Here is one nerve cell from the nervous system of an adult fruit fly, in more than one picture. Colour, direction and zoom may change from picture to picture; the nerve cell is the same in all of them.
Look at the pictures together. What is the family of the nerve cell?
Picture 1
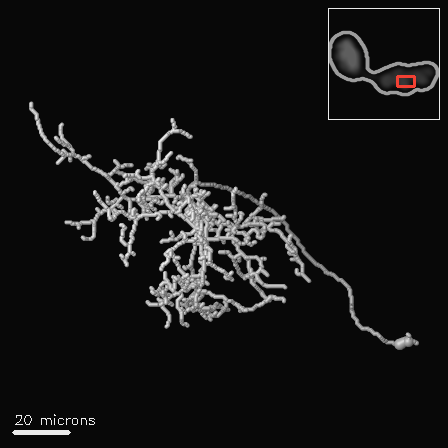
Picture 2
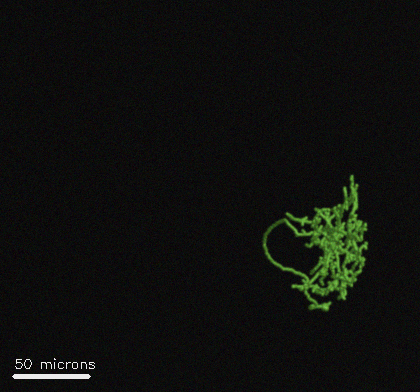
hemilineage 21A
